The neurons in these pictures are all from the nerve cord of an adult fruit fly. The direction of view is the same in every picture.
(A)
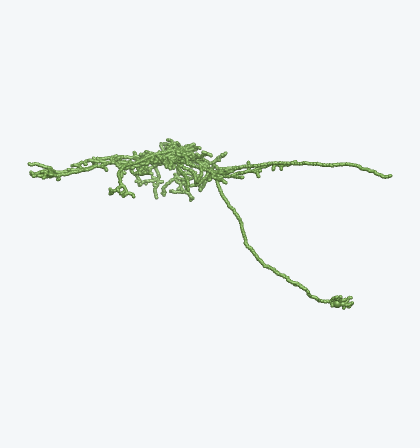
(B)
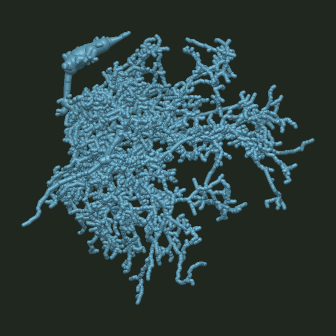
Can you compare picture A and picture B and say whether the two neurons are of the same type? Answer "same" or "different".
different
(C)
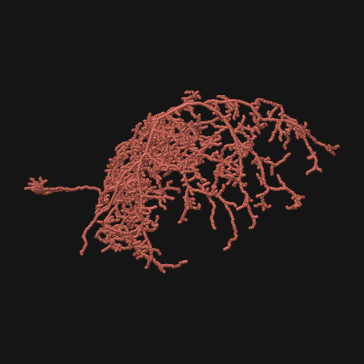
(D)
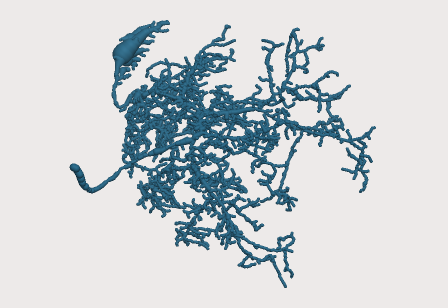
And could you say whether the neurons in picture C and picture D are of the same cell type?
same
